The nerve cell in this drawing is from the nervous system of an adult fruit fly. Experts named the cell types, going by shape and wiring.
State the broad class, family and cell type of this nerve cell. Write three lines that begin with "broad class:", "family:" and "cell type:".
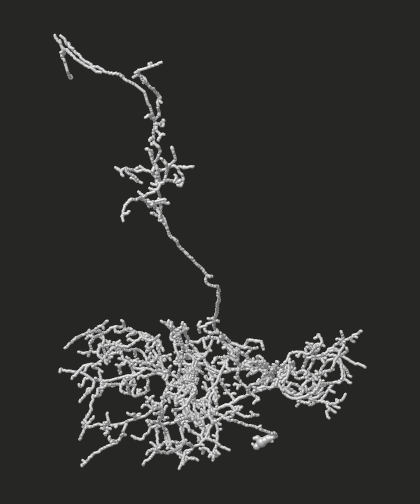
broad class: central-brain intrinsic neuron
family: hemilineage VLPl2_medial
cell type: CB0992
